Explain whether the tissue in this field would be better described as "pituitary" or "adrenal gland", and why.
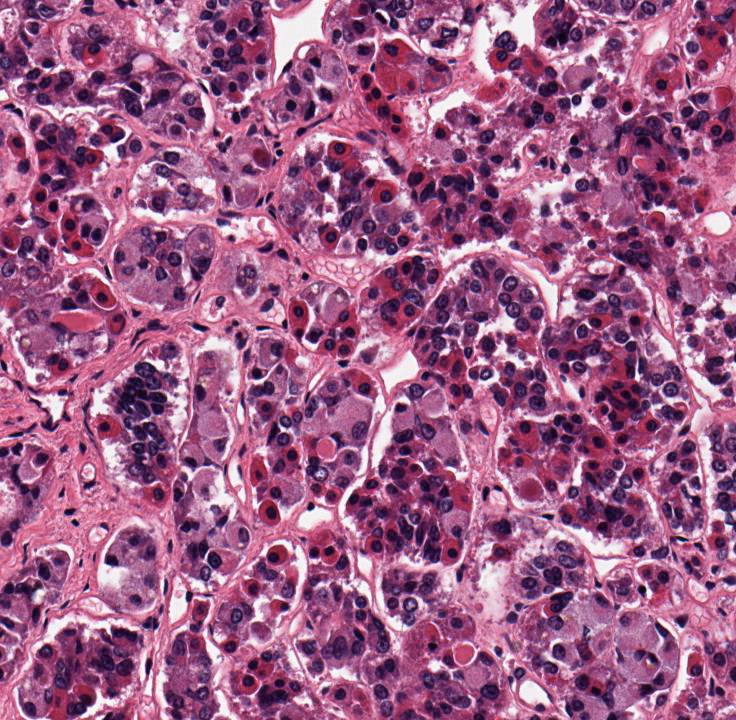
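This is pituitary. First, the cells are grouped in rounded nests throughout the field, divided by thin pink septa.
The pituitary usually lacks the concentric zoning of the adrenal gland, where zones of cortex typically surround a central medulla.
Second, cells with bright red cytoplasm lie singly and in small groups within the nests. Third, most nuclei are round, dark, central and of similar size.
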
